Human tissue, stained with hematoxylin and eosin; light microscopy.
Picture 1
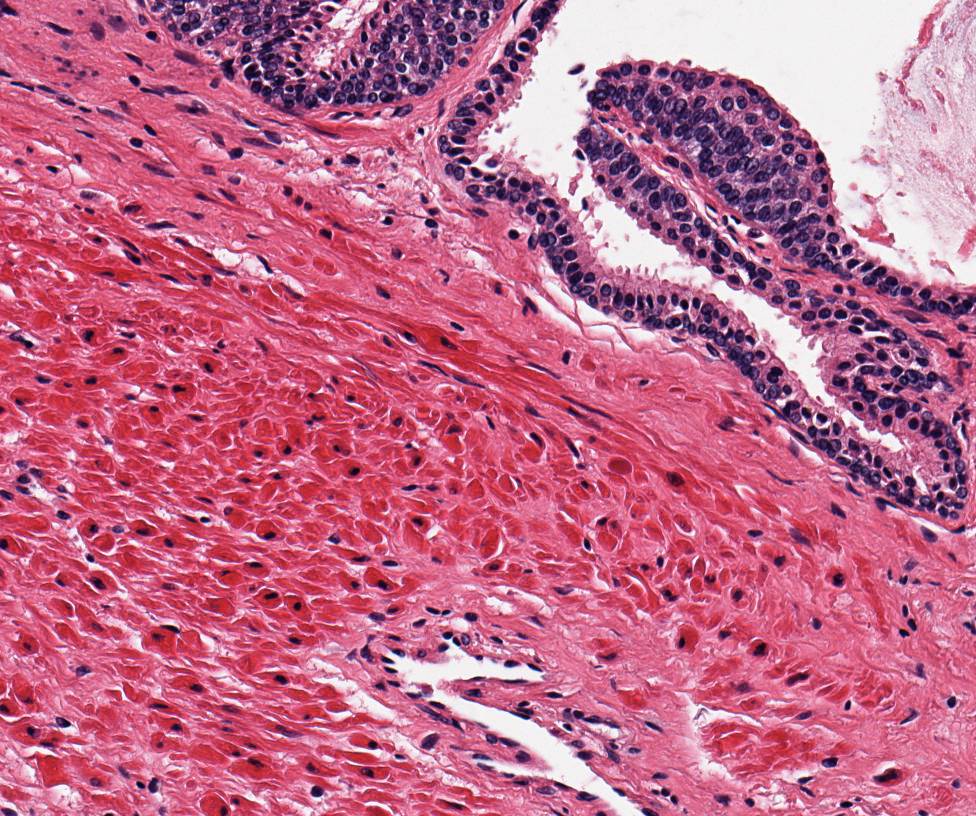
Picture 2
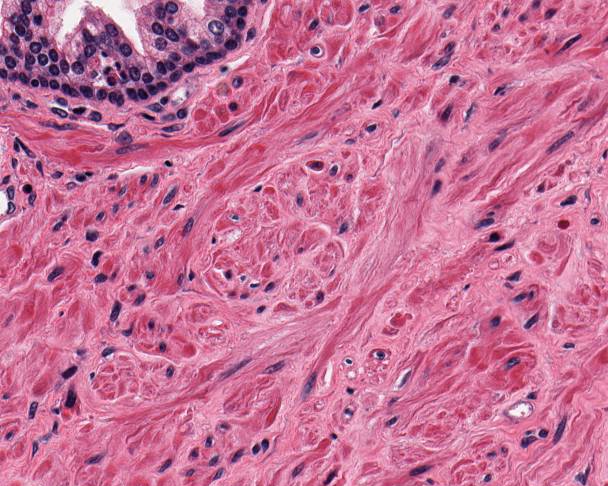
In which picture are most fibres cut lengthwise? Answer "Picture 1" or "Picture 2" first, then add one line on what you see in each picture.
Picture 2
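In picture 1: In the centre and lower part of the field, the smooth muscle cells are cut across and show rounded pink profiles.
In picture 2: Smooth muscle bundles cut lengthwise run mainly on the diagonal across the field.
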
